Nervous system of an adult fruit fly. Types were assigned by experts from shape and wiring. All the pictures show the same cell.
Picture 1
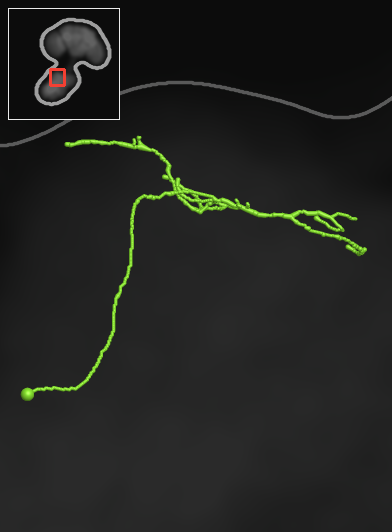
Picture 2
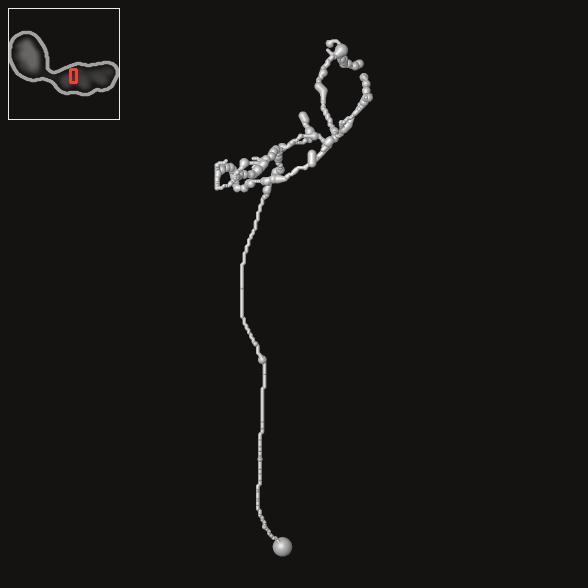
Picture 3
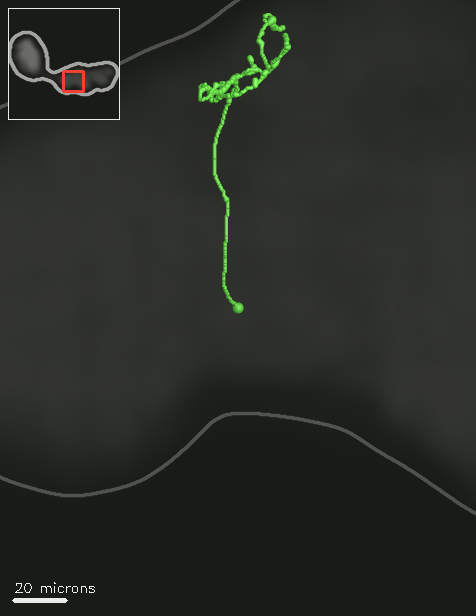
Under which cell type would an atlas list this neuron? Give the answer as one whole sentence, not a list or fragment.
Typed by cell type, the neuron is IN03B086_d.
